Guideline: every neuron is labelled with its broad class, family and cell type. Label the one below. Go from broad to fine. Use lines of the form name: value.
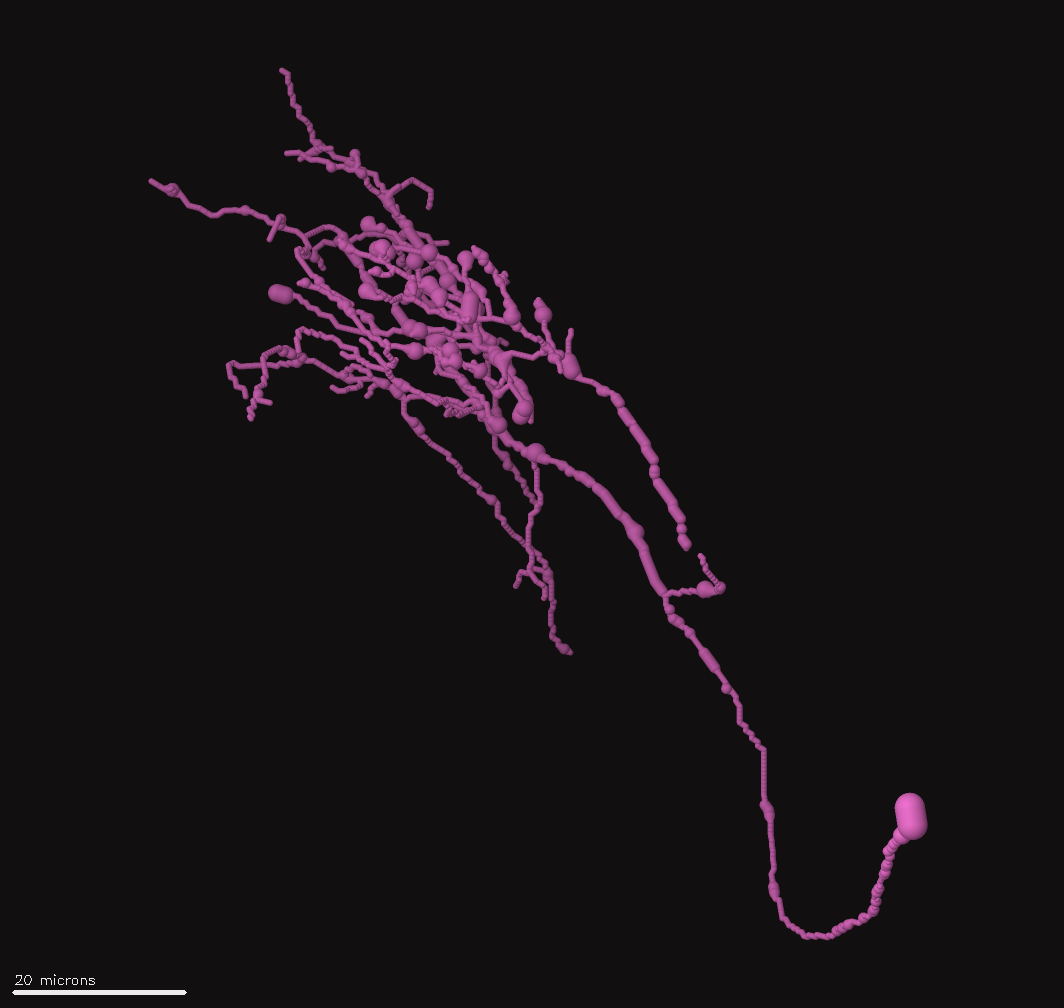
broad class: central-brain intrinsic neuron
family: hemilineage SLPav3
cell type: SLP187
